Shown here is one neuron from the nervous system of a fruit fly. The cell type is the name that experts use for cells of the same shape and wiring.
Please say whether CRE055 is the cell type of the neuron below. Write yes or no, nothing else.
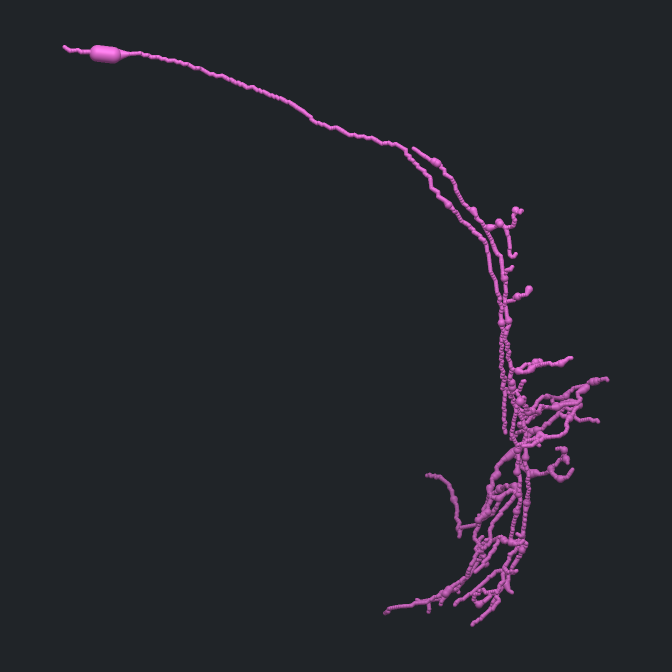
no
